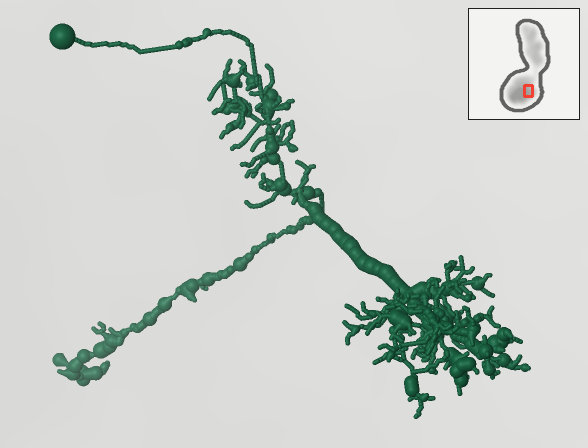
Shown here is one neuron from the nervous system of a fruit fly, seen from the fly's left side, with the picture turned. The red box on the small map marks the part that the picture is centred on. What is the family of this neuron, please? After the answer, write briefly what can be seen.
The family is Y. This is an optic-lobe intrinsic neuron. The cell body is at the upper left of the picture. The picture shows dozens of branch ends.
